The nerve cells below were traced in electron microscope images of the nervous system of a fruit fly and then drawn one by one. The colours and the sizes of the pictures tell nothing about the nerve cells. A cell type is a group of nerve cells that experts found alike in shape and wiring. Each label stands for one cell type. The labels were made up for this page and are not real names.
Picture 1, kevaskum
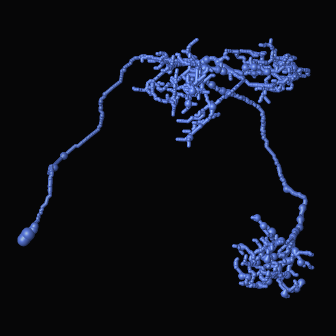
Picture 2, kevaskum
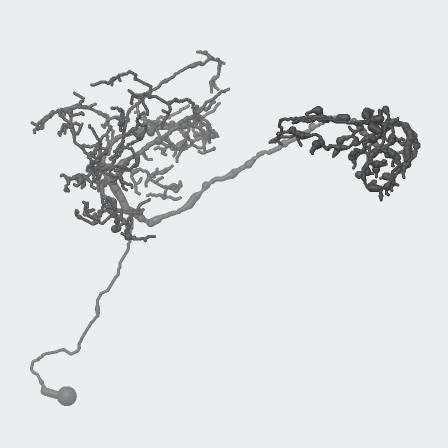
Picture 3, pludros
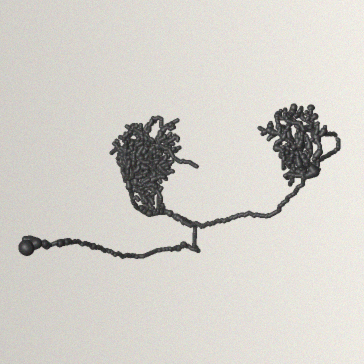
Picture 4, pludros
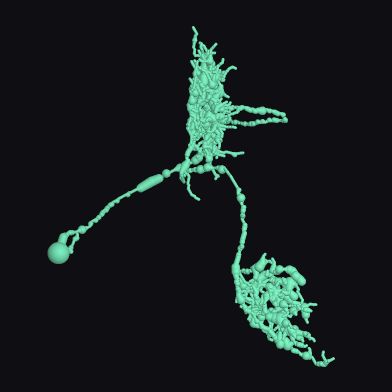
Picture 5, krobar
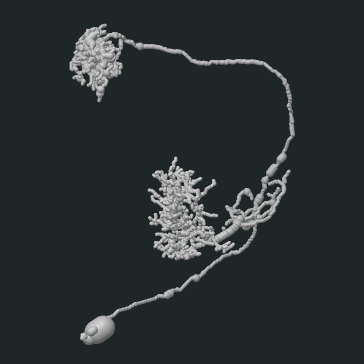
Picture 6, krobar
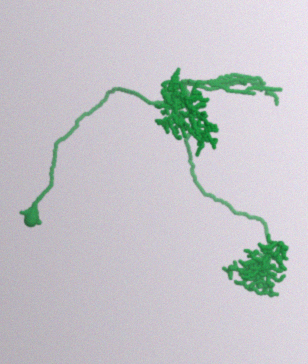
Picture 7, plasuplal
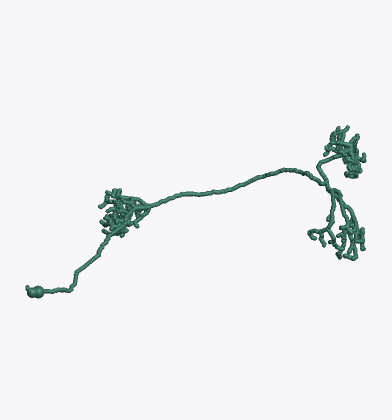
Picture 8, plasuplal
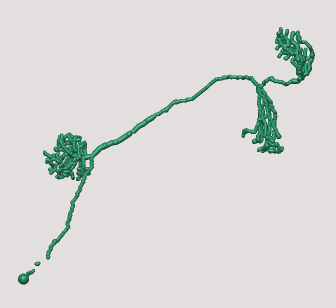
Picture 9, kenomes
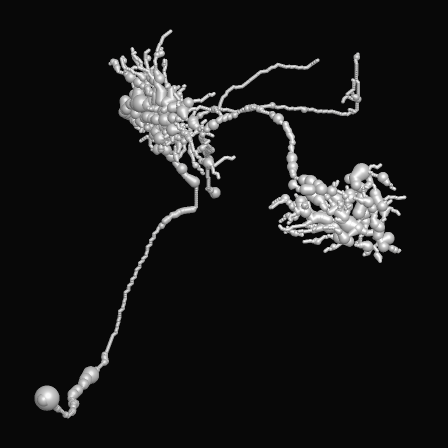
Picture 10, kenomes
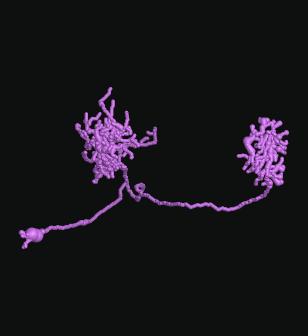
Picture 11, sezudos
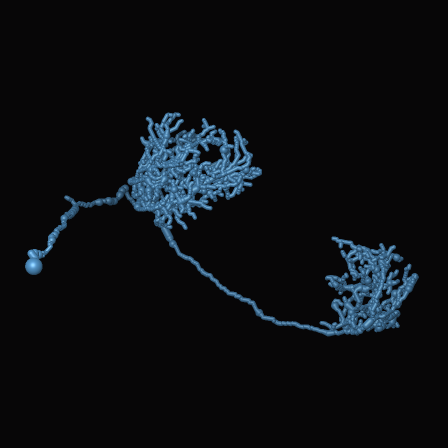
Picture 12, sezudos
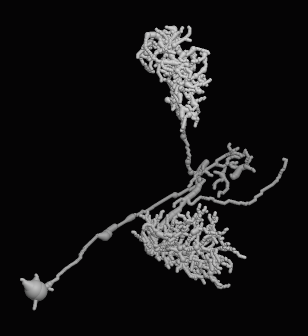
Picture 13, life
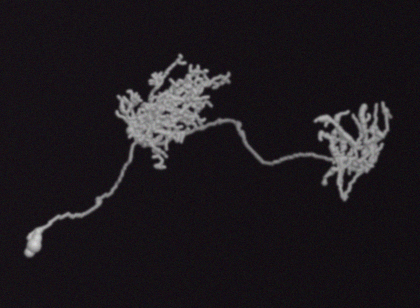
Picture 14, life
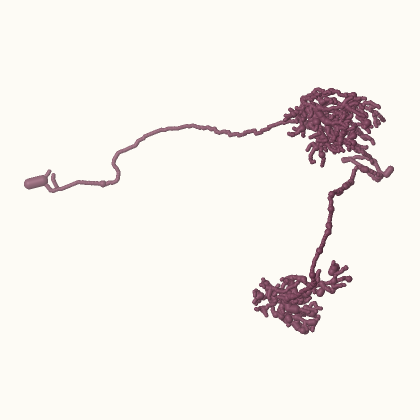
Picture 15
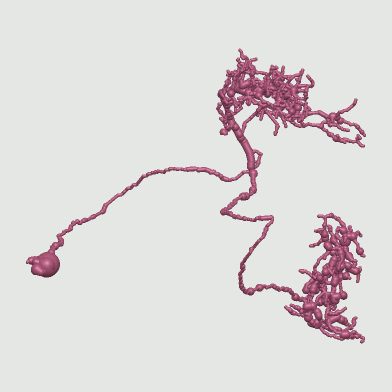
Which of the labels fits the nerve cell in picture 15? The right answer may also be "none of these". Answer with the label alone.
krobar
